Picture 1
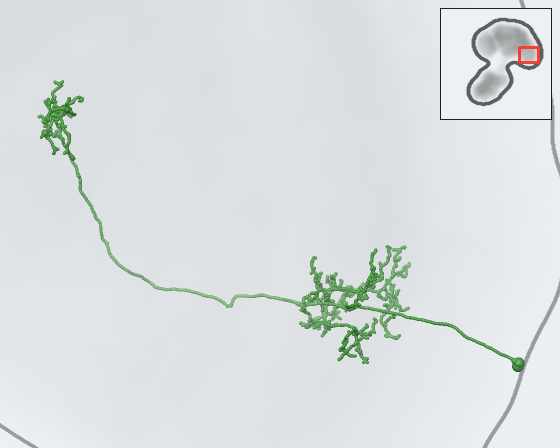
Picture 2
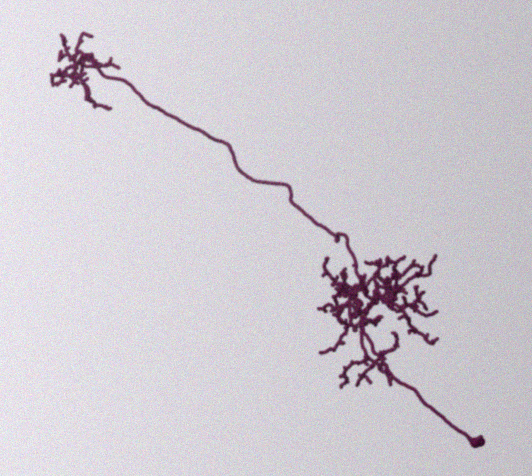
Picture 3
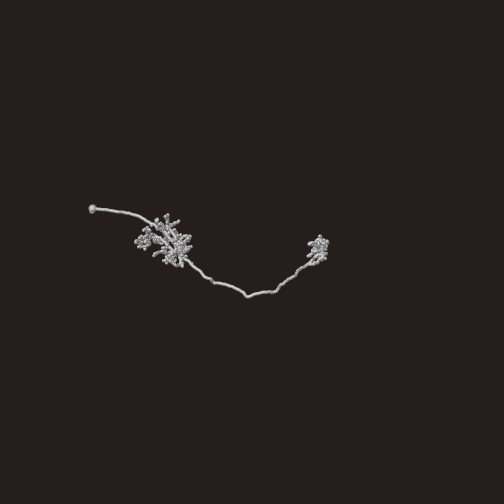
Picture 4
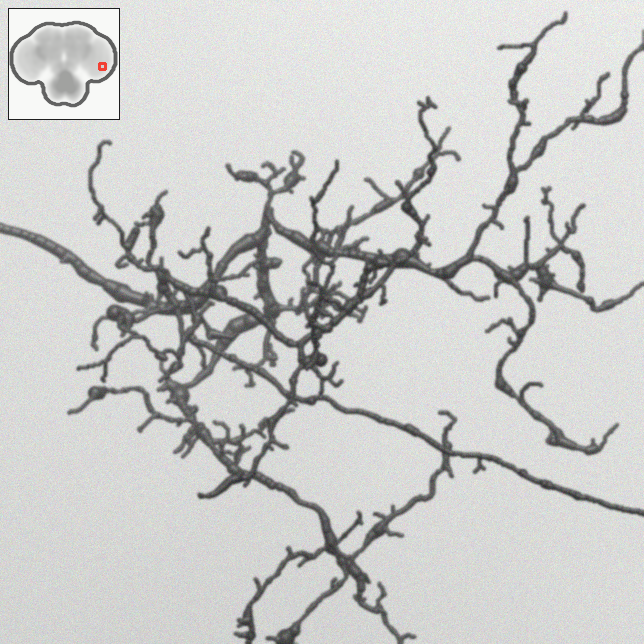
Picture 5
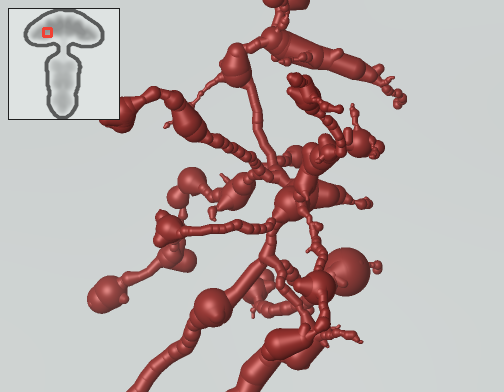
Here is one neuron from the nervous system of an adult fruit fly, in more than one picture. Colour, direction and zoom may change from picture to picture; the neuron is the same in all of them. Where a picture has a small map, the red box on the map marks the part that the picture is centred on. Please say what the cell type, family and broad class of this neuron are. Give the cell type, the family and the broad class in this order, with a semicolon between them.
Tm36; Tm; optic-lobe intrinsic neuron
